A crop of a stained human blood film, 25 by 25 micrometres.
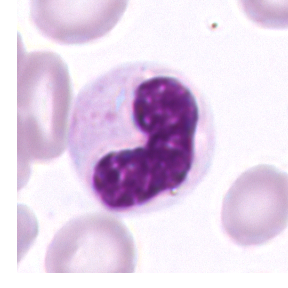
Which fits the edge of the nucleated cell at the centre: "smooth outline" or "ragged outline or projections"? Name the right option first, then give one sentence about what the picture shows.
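Smooth outline. The cell has a round outline with a smooth edge.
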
